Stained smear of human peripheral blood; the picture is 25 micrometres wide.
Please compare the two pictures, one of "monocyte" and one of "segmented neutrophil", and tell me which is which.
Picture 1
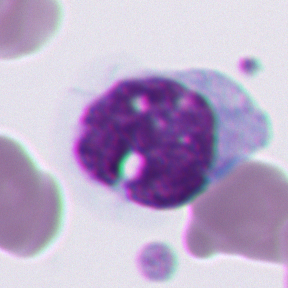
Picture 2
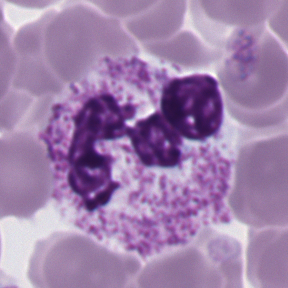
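Let me sort these out: picture 1 is the monocyte, picture 2 the segmented neutrophil. Starting with the nucleus, the monocyte's fills most of the cell and has a notch at the lower left, beside which sits a clear white round spot. The segmented neutrophil's nucleus, by contrast, is divided into three separate lobes.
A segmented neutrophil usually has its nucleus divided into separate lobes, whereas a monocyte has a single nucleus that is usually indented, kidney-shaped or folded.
In both, the chromatin is dark purple; it looks dense in the monocyte and coarsely clumped in the segmented neutrophil. Now the cytoplasm: in the monocyte it lies mainly on the right side, pale greyish-blue, with no distinct granules.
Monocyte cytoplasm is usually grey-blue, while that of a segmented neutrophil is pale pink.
The segmented neutrophil's cytoplasm is filled right out to the cell edge with numerous pink-violet granules, and between them it is pale and nearly colourless.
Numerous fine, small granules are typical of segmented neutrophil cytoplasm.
Its outline is roughly round. One last detail: a red cell touches the monocyte's cytoplasm at the lower right.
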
